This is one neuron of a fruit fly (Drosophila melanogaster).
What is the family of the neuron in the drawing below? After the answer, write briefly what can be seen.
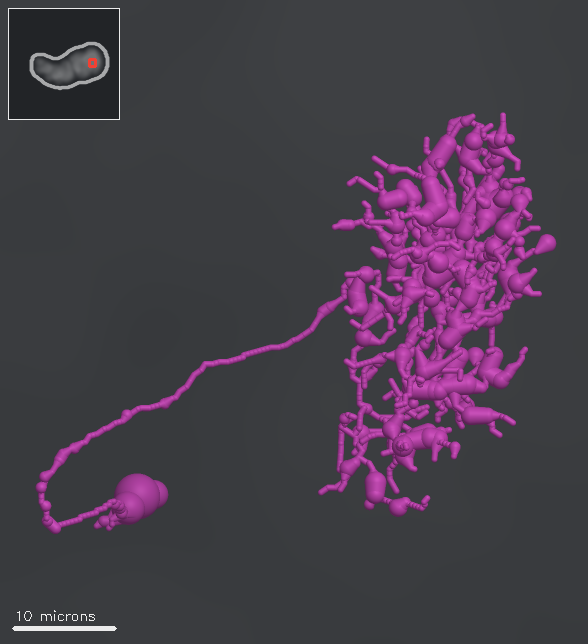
Its family is LPi. It is an optic-lobe intrinsic neuron. Its cell body lies at the lower left of the picture. By the scale bar it is about 50 microns wide in this view. The picture shows dozens of branch ends.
